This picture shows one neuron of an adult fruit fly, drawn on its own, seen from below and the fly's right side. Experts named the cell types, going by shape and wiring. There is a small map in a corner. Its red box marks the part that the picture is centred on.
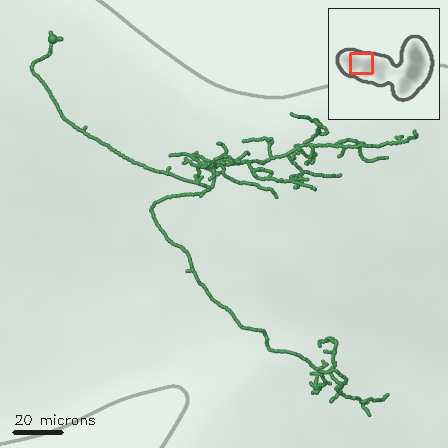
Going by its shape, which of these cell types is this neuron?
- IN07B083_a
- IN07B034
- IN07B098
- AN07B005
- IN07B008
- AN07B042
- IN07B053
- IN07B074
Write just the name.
IN07B083_a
